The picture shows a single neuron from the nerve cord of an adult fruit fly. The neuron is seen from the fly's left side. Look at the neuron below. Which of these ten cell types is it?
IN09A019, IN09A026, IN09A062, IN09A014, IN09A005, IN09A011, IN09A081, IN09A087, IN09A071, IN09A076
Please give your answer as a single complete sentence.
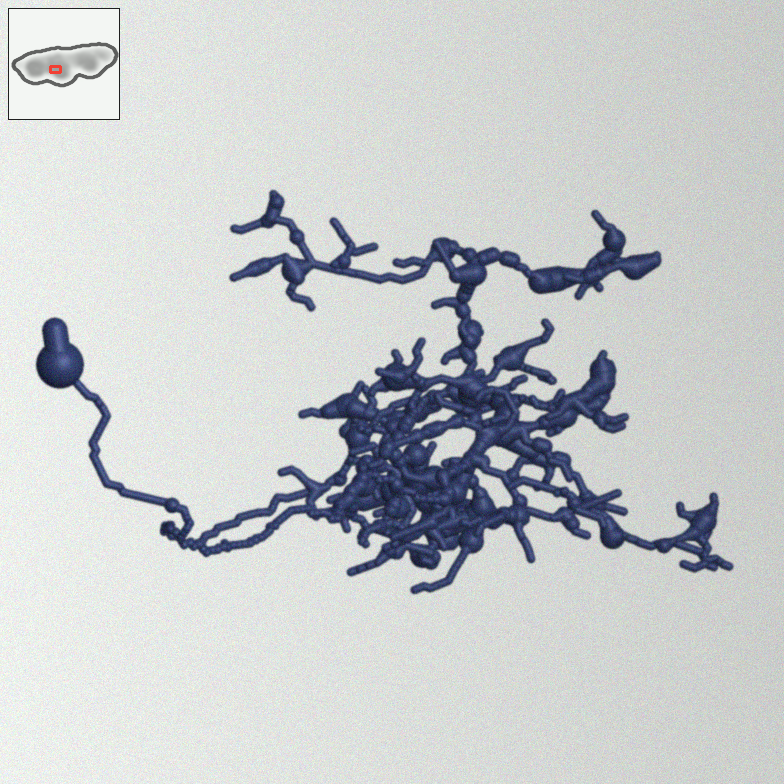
This neuron is a member of the IN09A087 cell type.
